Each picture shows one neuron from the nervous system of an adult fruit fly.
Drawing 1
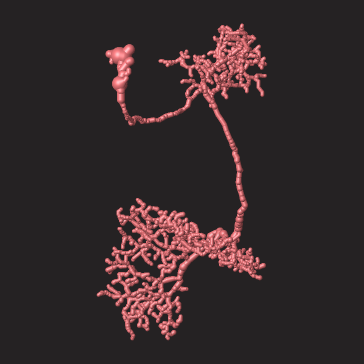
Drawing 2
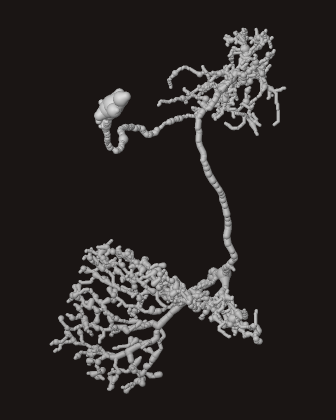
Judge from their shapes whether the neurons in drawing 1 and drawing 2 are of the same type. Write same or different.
same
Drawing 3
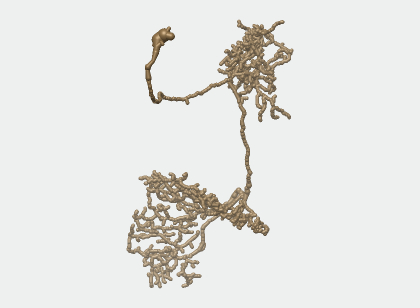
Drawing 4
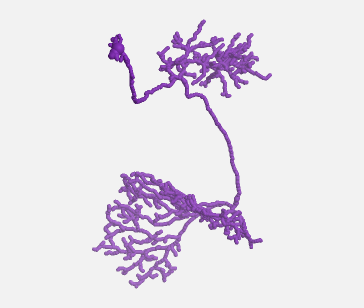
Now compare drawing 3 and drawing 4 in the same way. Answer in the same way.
different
